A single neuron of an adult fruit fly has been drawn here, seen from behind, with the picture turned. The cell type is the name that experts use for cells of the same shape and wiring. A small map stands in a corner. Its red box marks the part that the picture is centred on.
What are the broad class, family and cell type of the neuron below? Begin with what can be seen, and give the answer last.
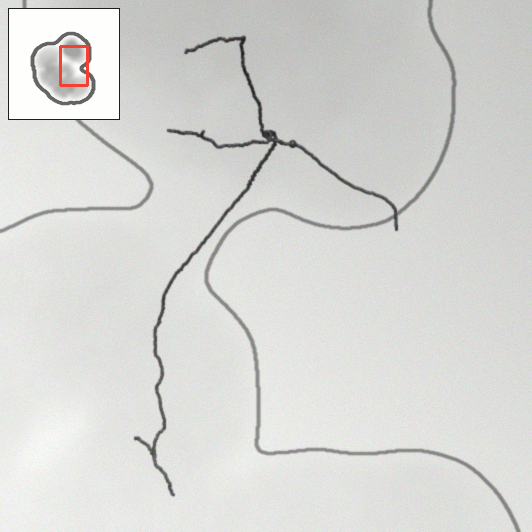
There are a dozen or fewer branch ends. In this view it is taller than it is wide. This is a sensory neuron ascending to the brain. Its family is called class mechanosensory proprioceptive. Its cell type is SApp10.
